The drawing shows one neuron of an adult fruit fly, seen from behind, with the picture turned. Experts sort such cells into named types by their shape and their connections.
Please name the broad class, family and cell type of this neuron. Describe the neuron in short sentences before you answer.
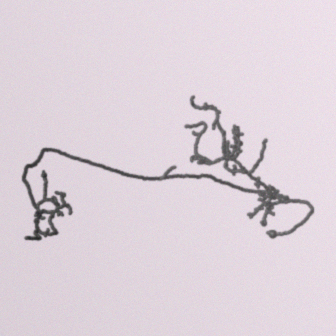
In this view it is wider than it is tall. This is a descending neuron. Its family is hemilineage PSp2. Its cell type is DNpe009.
